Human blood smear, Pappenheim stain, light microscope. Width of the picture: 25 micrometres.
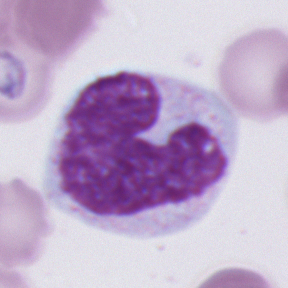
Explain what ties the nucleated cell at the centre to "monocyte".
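Start with size: this cell is about 16 micrometres across.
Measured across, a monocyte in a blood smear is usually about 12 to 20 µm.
So the size fits the name. Next, the nucleus, about 15 by 12 micrometres, with a deep notch cutting into it from its upper right side.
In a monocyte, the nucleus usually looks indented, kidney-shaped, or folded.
That notch goes with the name as well. Now the cytoplasm: it is pale grey-blue and holds sparse, very fine pinkish granules, and its widest band lies on the right side, within the notch.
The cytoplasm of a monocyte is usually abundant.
Here the nucleus fills about 70% of the cell's area, so the amount of cytoplasm is the part that sits less easily with monocyte, while the size and the notched nucleus go with it.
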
